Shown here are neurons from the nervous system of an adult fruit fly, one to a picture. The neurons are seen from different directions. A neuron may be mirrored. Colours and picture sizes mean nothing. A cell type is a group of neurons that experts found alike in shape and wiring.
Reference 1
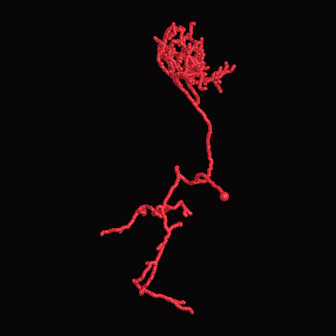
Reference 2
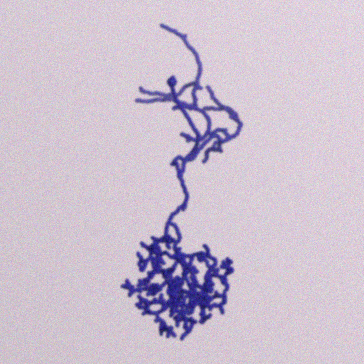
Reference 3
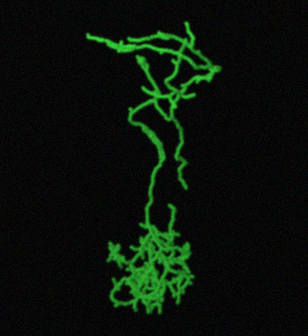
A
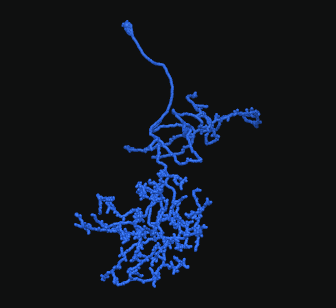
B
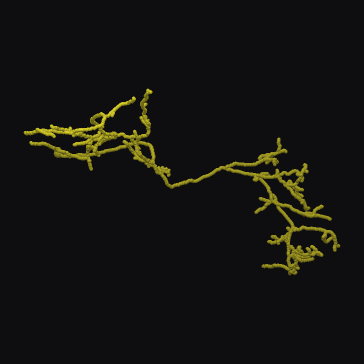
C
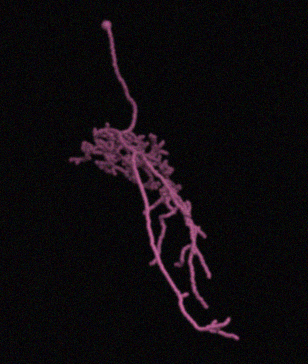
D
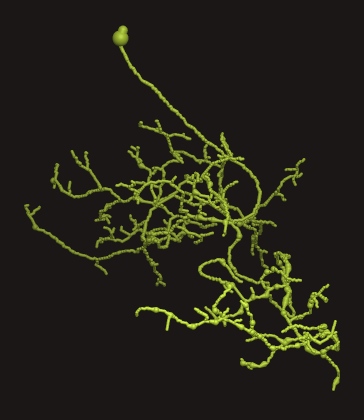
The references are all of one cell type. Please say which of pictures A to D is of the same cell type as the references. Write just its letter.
A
